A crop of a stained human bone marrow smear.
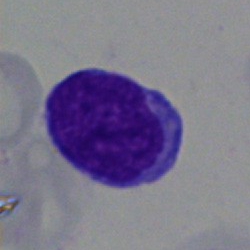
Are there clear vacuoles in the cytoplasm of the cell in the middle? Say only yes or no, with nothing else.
No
